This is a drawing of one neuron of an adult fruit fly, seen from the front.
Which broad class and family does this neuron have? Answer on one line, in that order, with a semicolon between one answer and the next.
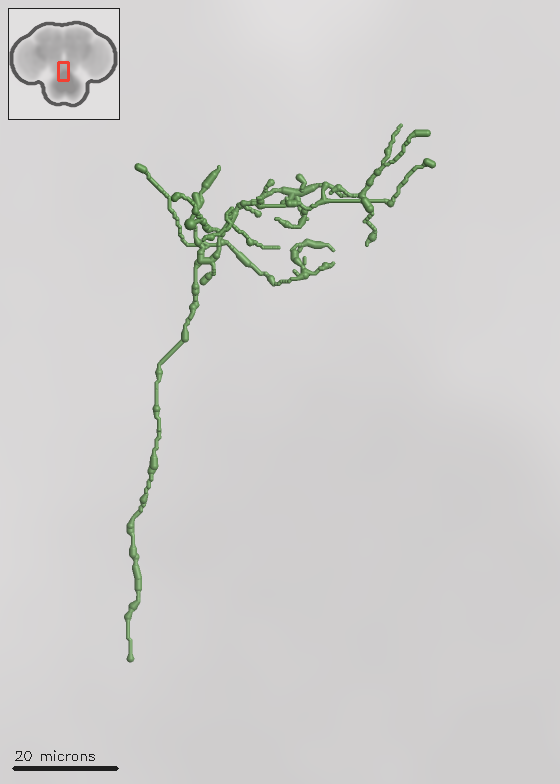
sensory neuron entering the brain; class gustatory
